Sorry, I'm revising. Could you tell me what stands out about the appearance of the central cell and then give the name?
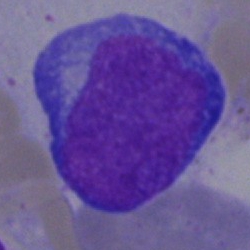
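Toward the lower right sits the nucleus, leaving a wider cytoplasmic band on the upper left. Finely stippled chromatin is evenly spread, without coarse dark clumps. The deep blue cytoplasm has a paler patch beside the nucleus, on its upper left. This is a blast.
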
